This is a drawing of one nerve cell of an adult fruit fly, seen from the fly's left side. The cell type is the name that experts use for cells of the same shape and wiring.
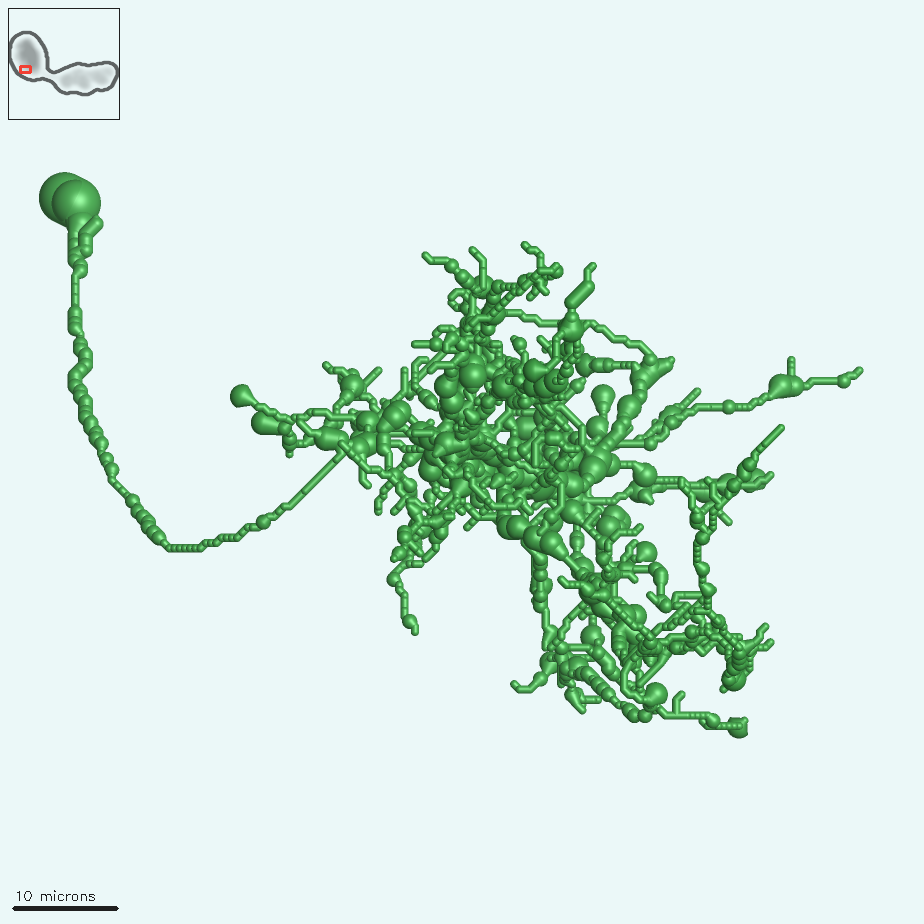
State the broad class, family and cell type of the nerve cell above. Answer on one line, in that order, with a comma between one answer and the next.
central-brain intrinsic neuron, hemilineage MD3, GNG355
